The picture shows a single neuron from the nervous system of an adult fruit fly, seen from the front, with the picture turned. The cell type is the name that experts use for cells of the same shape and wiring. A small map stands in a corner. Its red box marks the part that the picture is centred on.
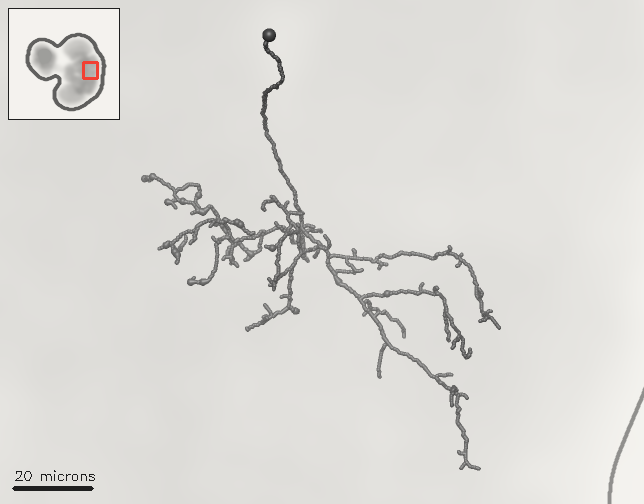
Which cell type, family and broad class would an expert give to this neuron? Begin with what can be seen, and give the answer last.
The cell body can be seen at the top of the picture. By the scale bar it is about 110 microns tall in this view. Dozens of branch ends can be seen. The cell type is CB2469. The family is hemilineage EBa1. It is a central-brain intrinsic neuron.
